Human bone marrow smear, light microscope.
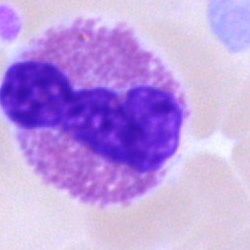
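Eosinophil in a stained human bone marrow smear: the cell in the middle has an elongated nucleus lying horizontally across it, pinched by constrictions along its length. Its chromatin is dense and dark purple, and the plentiful cytoplasm is pinkish-lilac.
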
